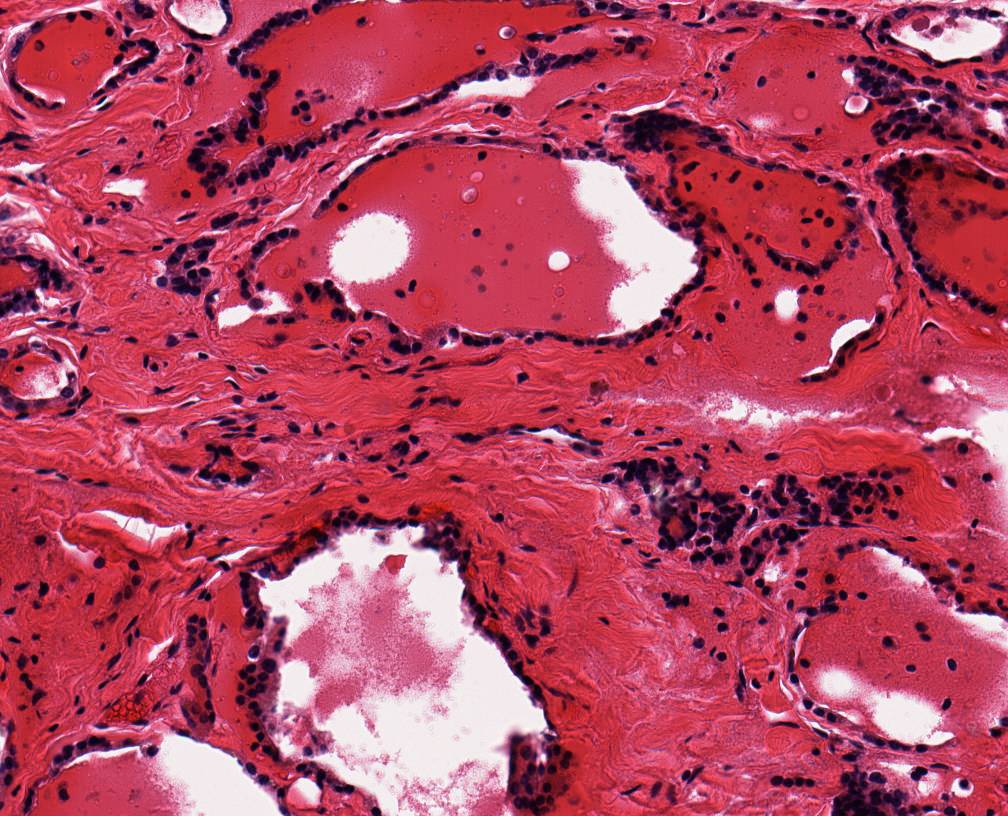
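Thyroid: large, irregular, rounded spaces of pink material, parted by bands of dense fibrous stroma. Each is lined by a single layer of flattened to low cuboidal cells with small dark round nuclei. A broad wavy pink collagen band crosses mid-field roughly horizontally. Just right of centre lies a stromal cluster of small, densely packed dark nuclei.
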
